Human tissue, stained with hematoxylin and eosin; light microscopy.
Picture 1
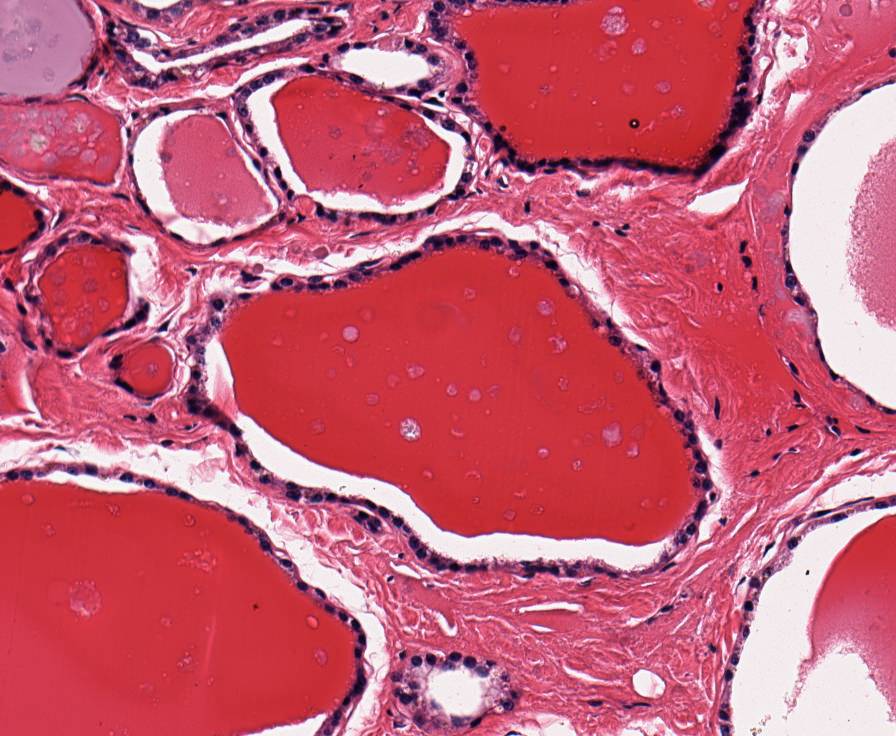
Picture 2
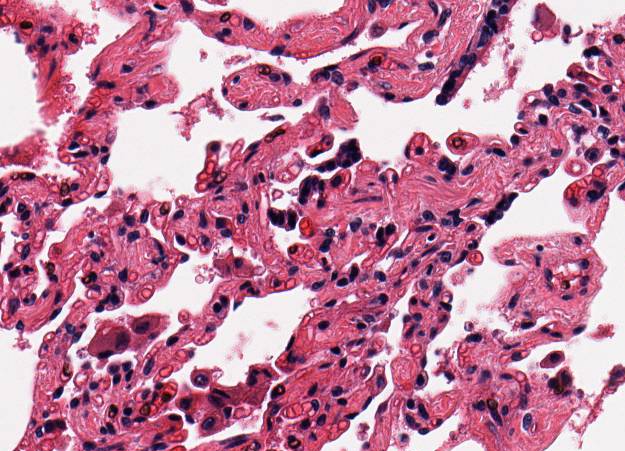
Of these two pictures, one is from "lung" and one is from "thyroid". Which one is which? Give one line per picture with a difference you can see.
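Picture 1 – thyroid. The field is made of closely packed rounded follicles of very unequal size, the largest in the centre and lower left and the smallest at the upper left.
Picture 2 – lung. No glands or fat cells are present in the field.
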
